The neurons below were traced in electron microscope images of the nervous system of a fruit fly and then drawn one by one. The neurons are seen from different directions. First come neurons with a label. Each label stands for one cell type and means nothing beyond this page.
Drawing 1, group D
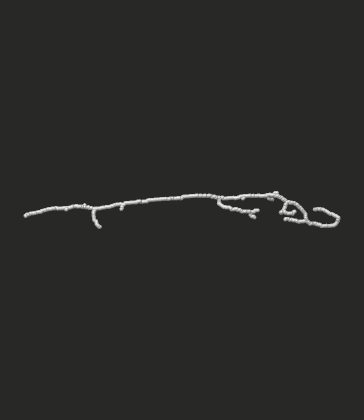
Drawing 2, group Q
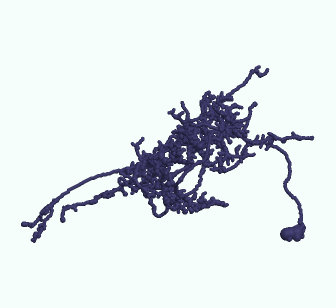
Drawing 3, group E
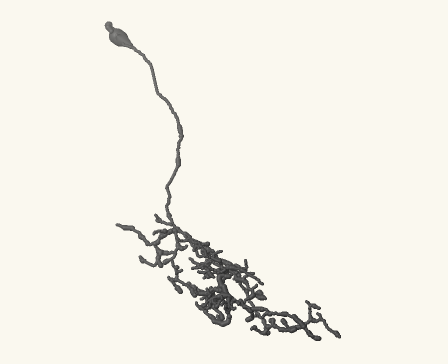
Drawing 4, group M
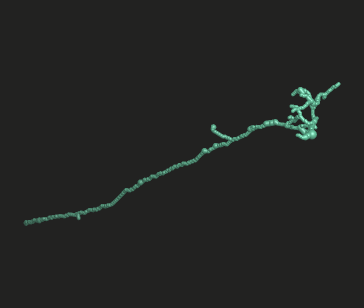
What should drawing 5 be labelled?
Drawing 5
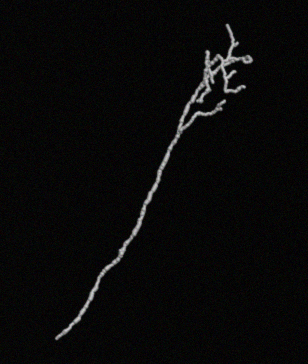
group D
